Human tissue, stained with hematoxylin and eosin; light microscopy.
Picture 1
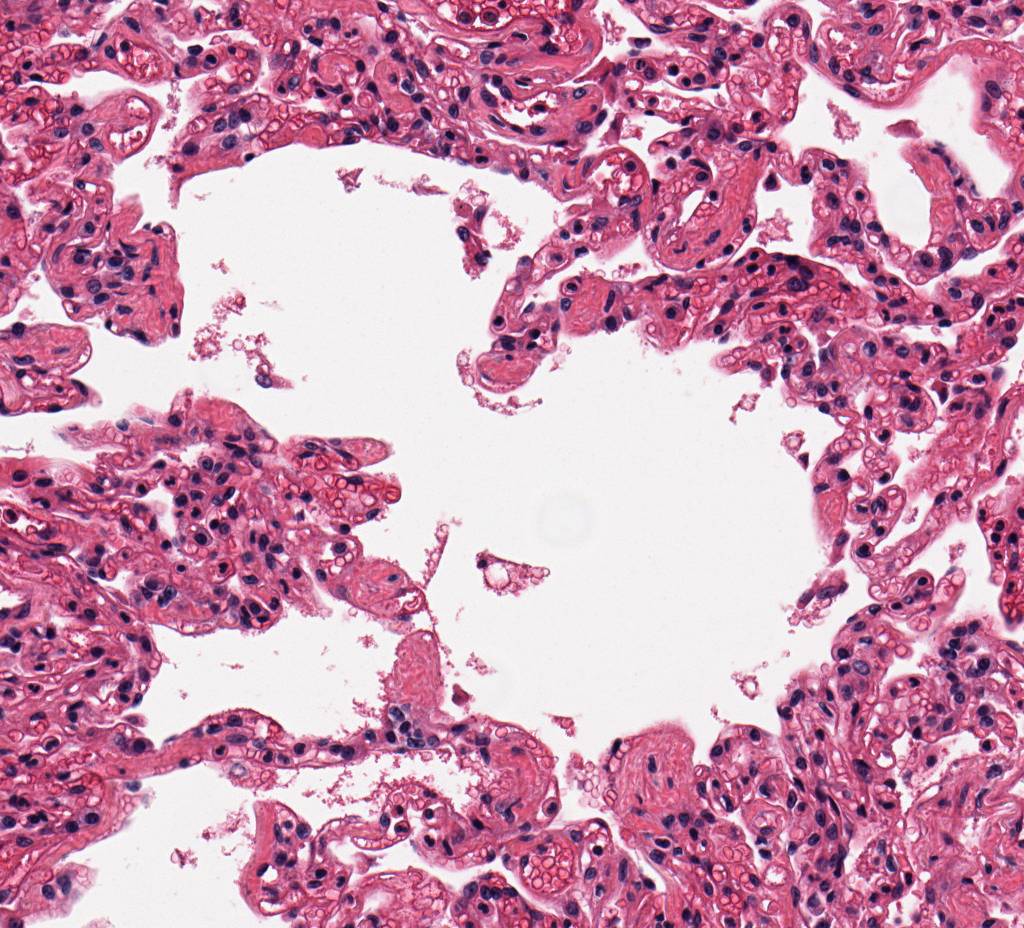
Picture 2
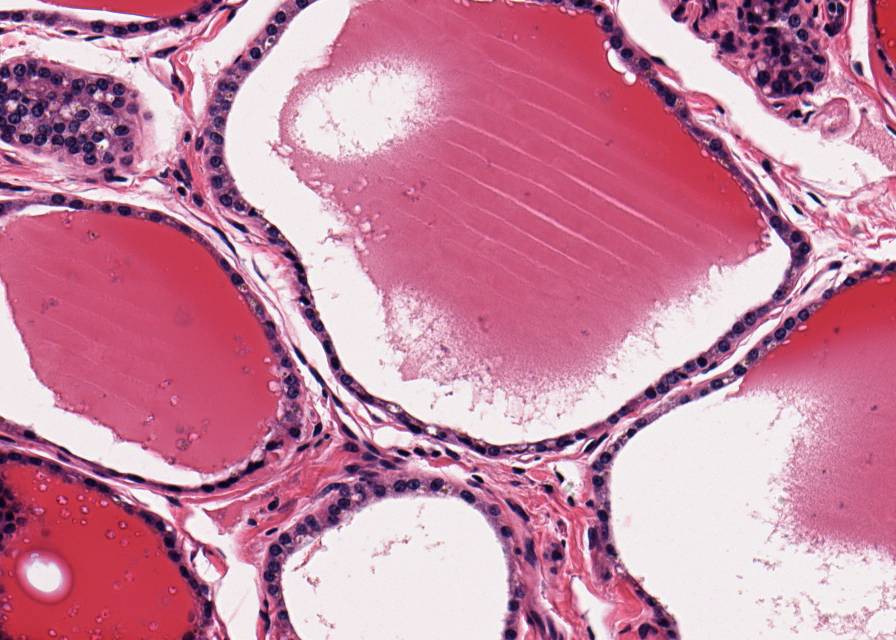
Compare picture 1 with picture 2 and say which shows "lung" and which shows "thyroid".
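So, the lung's in picture 1 and the thyroid's in picture 2. In the lung, a large irregular empty space fills the centre, surrounded by folded septa crowded with distended capillaries packed with red blood cells.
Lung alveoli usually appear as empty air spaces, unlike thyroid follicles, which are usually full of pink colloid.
The thyroid, on the other hand, is filled with large rounded to oval closed follicles packed side by side with little tissue between them. The lung's surfaces facing that central space are lined by flat cells, not tall columnar or ciliated epithelium; each thyroid follicle has a single layer of flattened to low cuboidal cells with small, dark, round to oval nuclei and scant cytoplasm.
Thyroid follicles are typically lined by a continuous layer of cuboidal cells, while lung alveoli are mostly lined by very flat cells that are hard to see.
In the thyroid, grazing cuts through follicle walls at upper left and upper right show crowded clusters of dark nuclei.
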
